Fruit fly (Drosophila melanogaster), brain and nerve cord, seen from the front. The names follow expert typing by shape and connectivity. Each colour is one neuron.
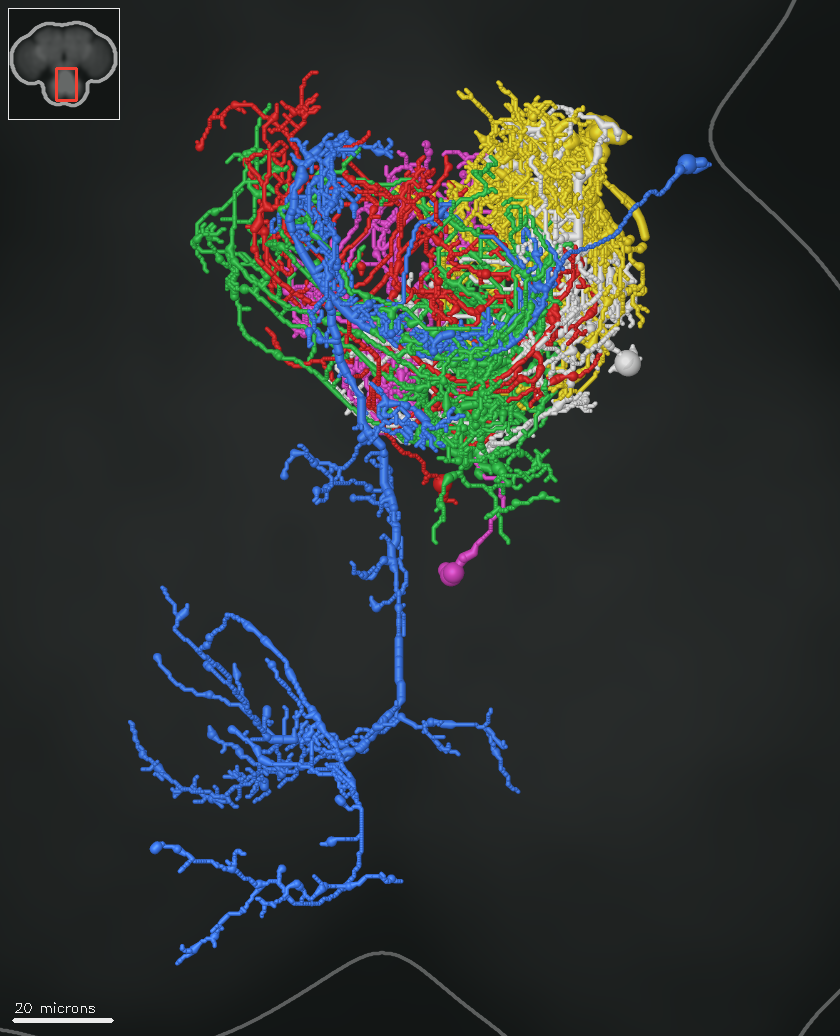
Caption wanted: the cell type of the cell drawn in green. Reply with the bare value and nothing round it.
INXXX124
